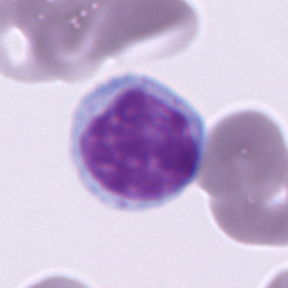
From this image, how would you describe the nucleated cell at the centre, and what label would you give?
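First, the cytoplasmic rim is wider upper left than lower right, where the nucleus nearly reaches the cell edge. Second, the chromatin stains deep purple and is coarsely mottled, with small paler patches. Third, the cytoplasm shows neither granules nor vacuoles. It is a typical lymphocyte.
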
